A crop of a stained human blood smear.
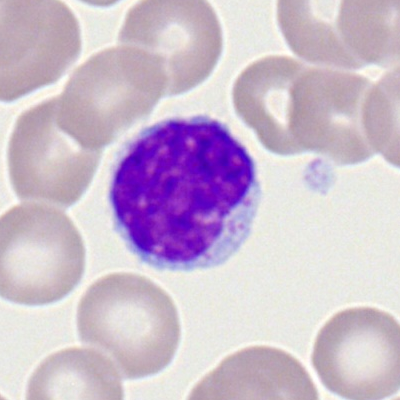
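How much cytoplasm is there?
Just a scant rim beside a nucleus filling most of the cell: pale blue, widest at the lower right, holding a few small reddish-purple granules.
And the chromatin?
Dark purple, coarsely clumped, paler between the clumps.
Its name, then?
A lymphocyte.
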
